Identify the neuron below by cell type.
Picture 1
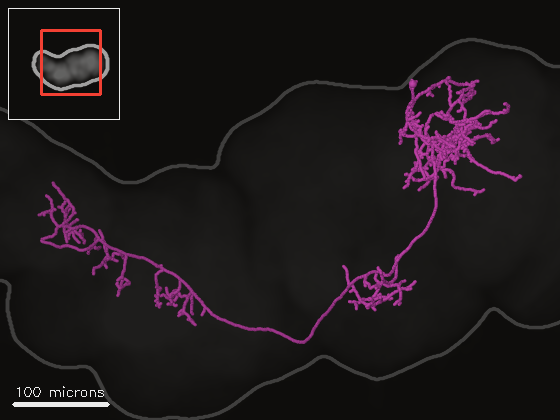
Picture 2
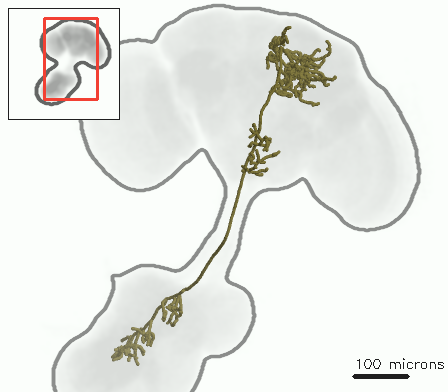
DNpe043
